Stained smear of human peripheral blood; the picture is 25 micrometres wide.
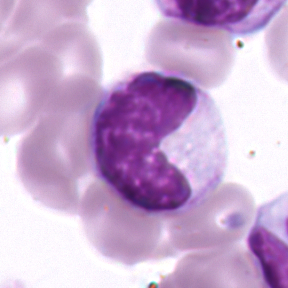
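Metamyelocyte. The nucleus occupies most of the cell, and its notch opens toward the right side. Most of the visible cytoplasm lies within this notch; the cytoplasm is pale greyish-lilac.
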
